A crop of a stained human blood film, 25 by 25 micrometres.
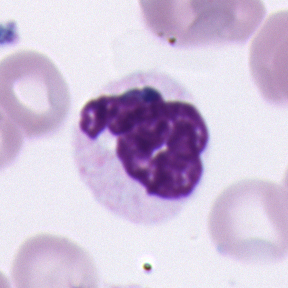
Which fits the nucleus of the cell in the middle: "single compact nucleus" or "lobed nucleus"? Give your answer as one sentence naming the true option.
What the nucleus of this cell shows is division into segments.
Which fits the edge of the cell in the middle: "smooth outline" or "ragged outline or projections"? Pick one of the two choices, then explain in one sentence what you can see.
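Smooth outline. The cell has a round, smooth outline.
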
